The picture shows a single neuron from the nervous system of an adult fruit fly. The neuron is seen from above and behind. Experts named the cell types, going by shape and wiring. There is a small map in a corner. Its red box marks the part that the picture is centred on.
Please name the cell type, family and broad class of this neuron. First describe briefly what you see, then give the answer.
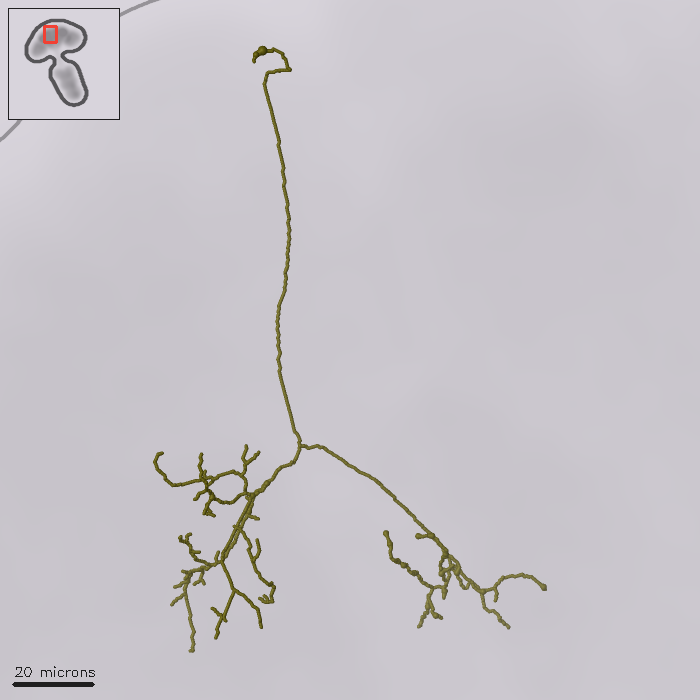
The cell body is at the top of the picture. From top to bottom in the picture it spans about 150 microns. Dozens of branch ends can be seen. It is of cell type IB004_a. The family is hemilineage SMPad2. This is a central-brain intrinsic neuron.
